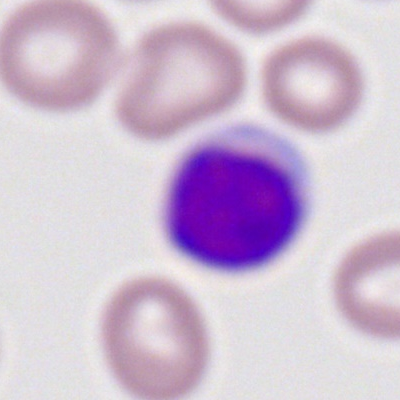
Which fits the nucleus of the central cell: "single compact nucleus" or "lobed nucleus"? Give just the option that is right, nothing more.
Single compact nucleus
